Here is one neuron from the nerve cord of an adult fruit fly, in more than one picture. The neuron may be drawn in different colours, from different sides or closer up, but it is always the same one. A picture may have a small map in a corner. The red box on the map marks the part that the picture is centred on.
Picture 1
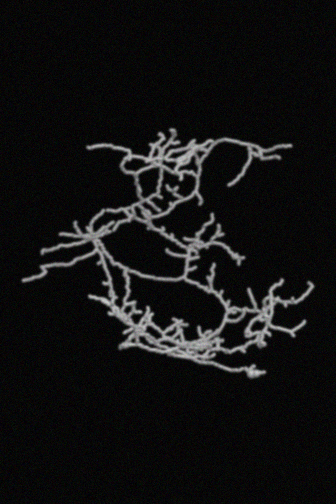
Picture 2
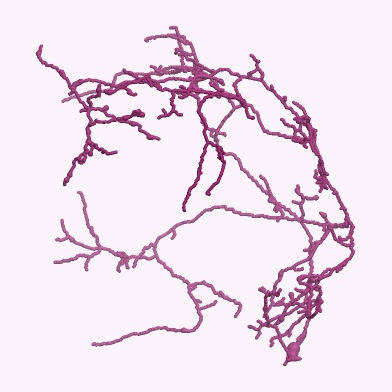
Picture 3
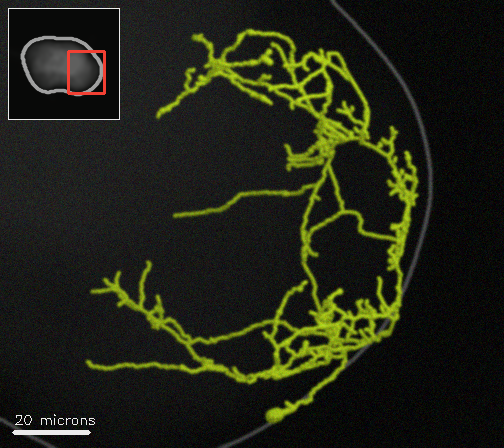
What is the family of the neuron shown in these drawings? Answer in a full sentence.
The family is hemilineage 16B.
